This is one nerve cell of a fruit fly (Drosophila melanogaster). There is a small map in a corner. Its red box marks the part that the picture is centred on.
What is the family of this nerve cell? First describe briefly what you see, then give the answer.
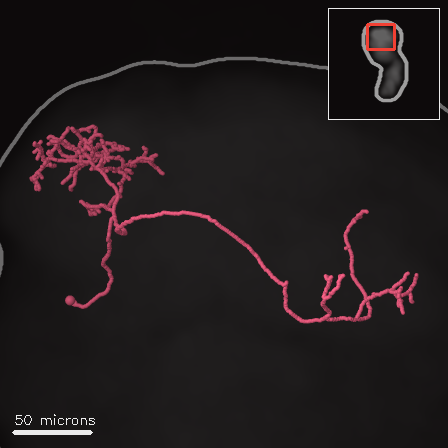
From left to right in the picture it spans about 250 microns. The picture shows dozens of branch ends. This is a central-brain intrinsic neuron. Its family is hemilineage SMPpv1.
